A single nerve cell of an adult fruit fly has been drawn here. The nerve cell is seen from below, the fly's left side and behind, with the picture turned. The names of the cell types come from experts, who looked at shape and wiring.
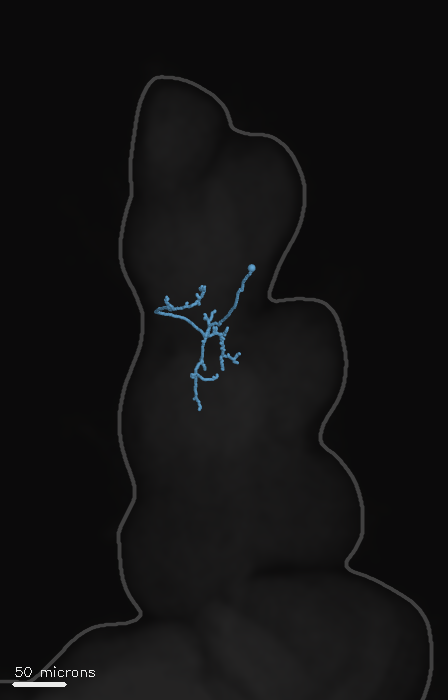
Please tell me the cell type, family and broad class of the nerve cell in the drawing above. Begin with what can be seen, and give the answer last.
The cell body is in the middle of the picture. From top to bottom in the picture it spans about 140 microns. It is of cell type IN02A051. The family is hemilineage 02A. This is a nerve-cord intrinsic neuron.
